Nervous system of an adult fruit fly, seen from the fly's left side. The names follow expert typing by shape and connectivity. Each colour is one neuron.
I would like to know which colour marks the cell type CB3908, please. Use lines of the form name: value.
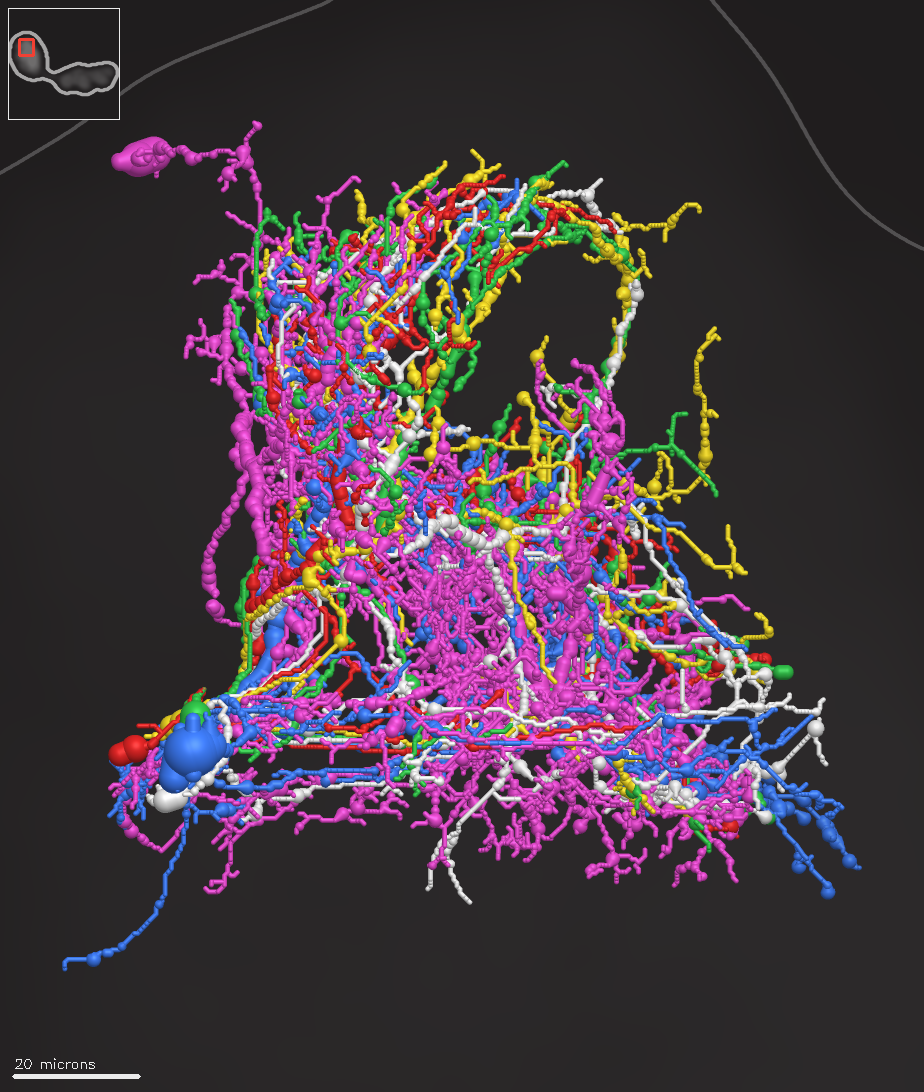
colour: yellow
